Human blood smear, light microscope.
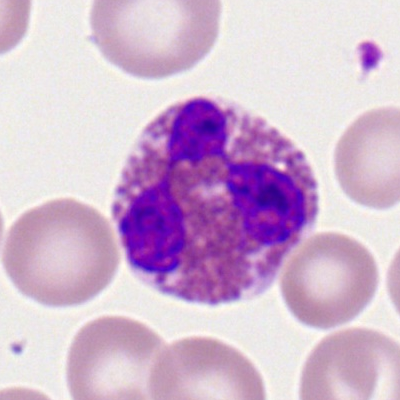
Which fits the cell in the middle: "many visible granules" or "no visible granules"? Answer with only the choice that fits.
Many visible granules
